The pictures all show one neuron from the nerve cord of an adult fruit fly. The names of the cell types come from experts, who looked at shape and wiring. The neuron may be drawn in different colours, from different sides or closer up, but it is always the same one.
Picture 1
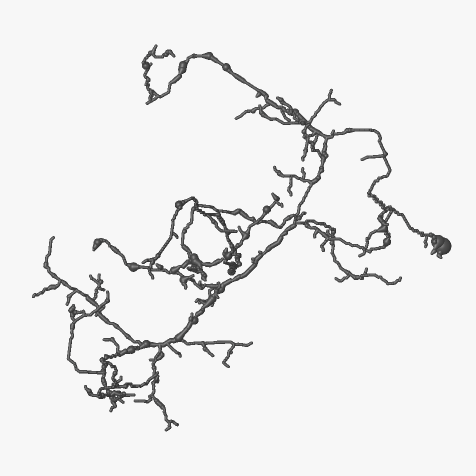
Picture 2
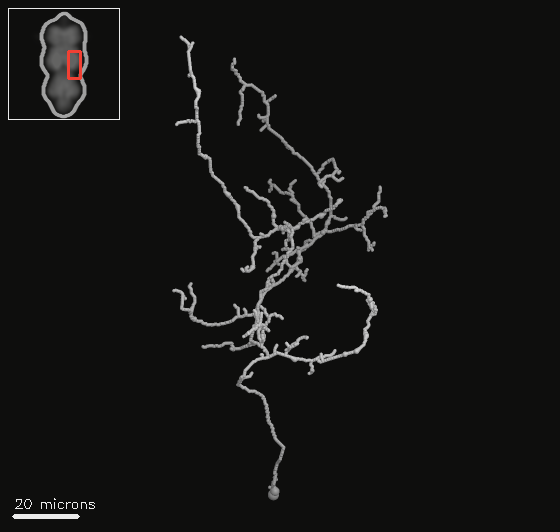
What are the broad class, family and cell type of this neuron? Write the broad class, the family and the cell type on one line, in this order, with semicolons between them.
nerve-cord intrinsic neuron; hemilineage 20A.22A; IN20A.22A074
